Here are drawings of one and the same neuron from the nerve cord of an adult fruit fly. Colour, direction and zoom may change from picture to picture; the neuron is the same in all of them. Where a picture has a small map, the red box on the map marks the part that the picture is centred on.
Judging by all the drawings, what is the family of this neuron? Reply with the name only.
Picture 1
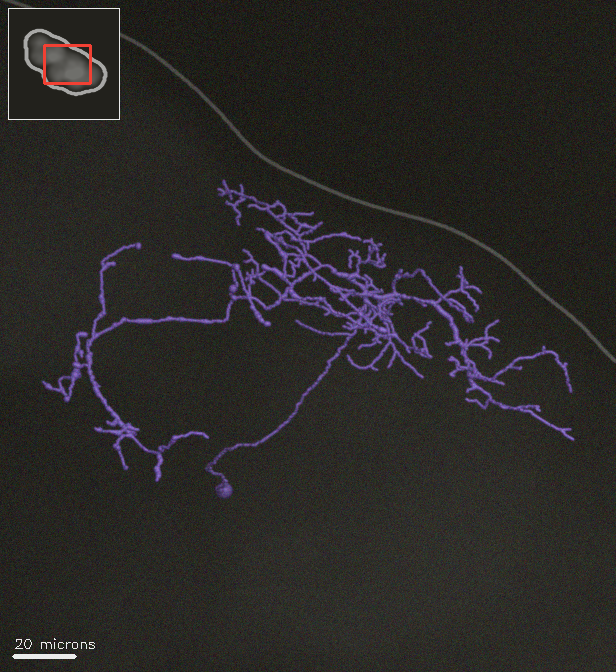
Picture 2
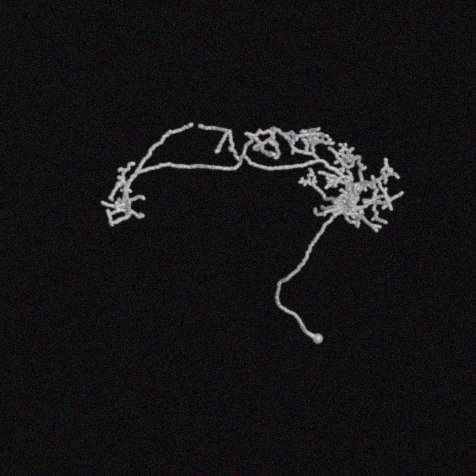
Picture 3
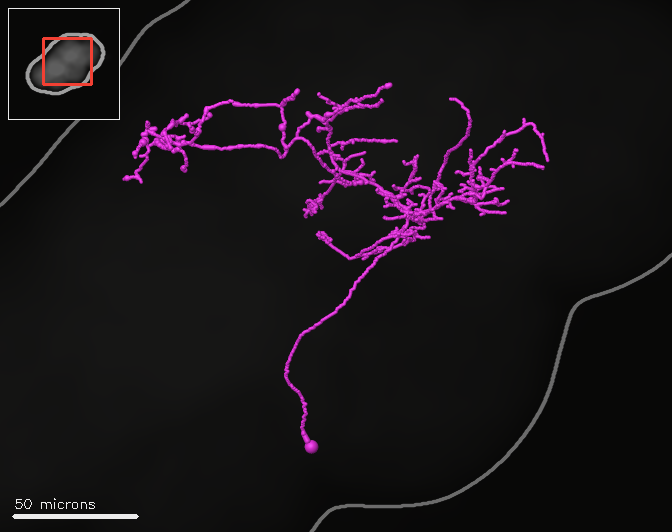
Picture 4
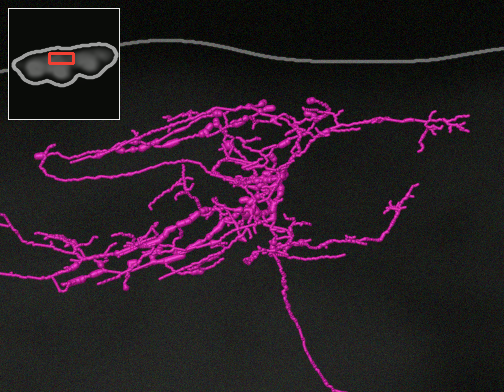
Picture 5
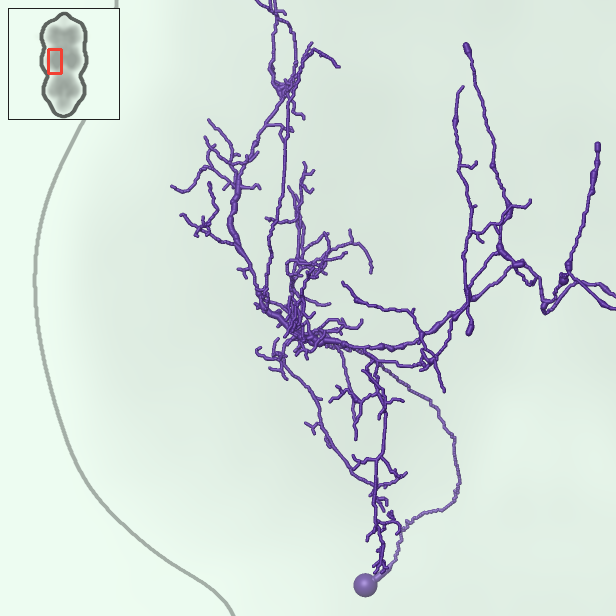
hemilineage 06A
